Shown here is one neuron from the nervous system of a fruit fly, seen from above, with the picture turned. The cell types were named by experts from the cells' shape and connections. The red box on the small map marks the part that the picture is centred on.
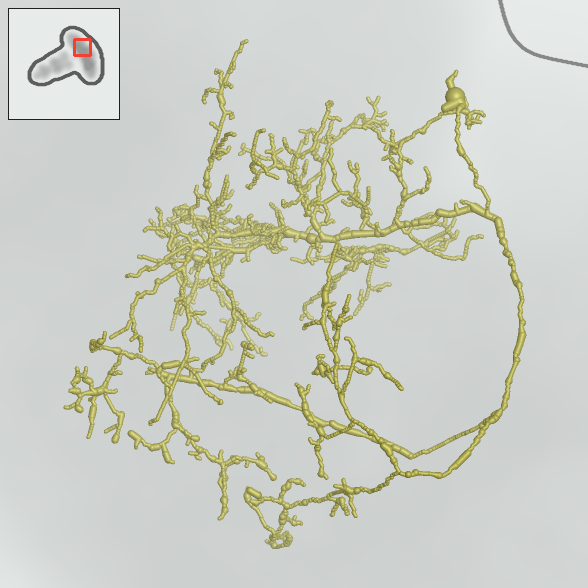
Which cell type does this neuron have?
WED069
